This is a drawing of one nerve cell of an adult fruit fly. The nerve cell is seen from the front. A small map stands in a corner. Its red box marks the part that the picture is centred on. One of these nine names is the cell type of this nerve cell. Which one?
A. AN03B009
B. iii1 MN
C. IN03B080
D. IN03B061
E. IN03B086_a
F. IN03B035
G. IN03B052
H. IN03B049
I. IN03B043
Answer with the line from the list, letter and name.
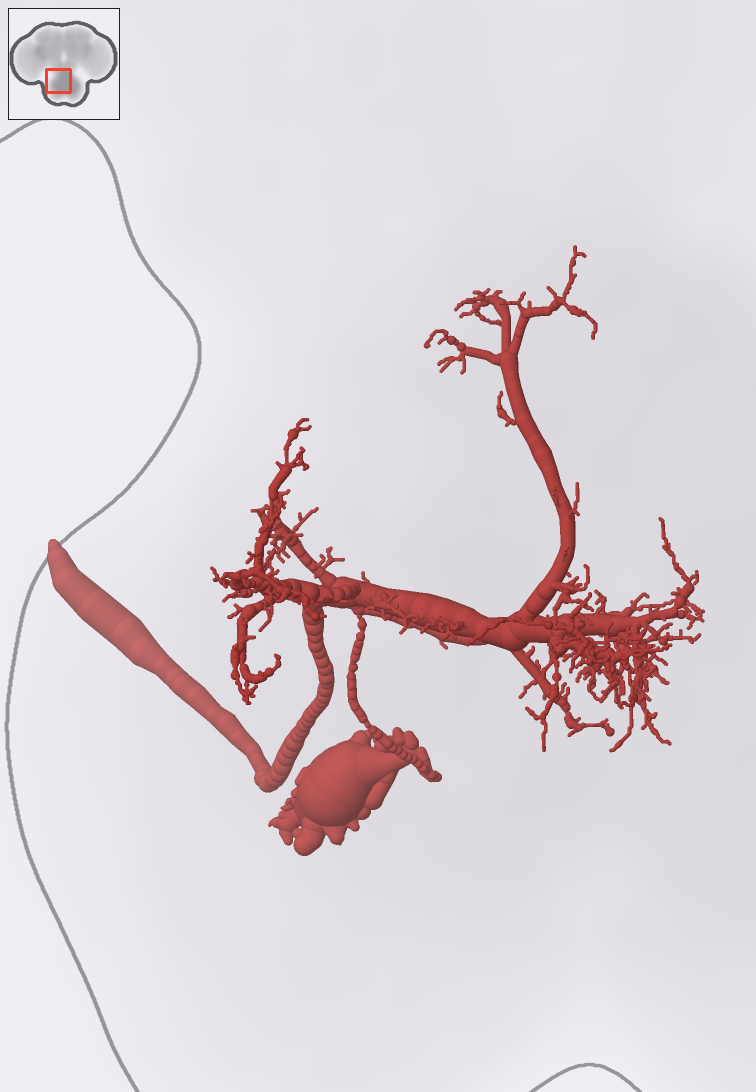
B. iii1 MN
